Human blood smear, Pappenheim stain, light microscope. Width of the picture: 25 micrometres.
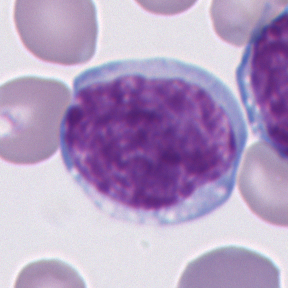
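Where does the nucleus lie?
Toward the left, almost at the cell edge there, and about 15 by 12 micrometres.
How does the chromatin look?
Patchy, I'd say: dark purple clumps with paler gaps between.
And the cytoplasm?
Pale blue, with no distinct granules.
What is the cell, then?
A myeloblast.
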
